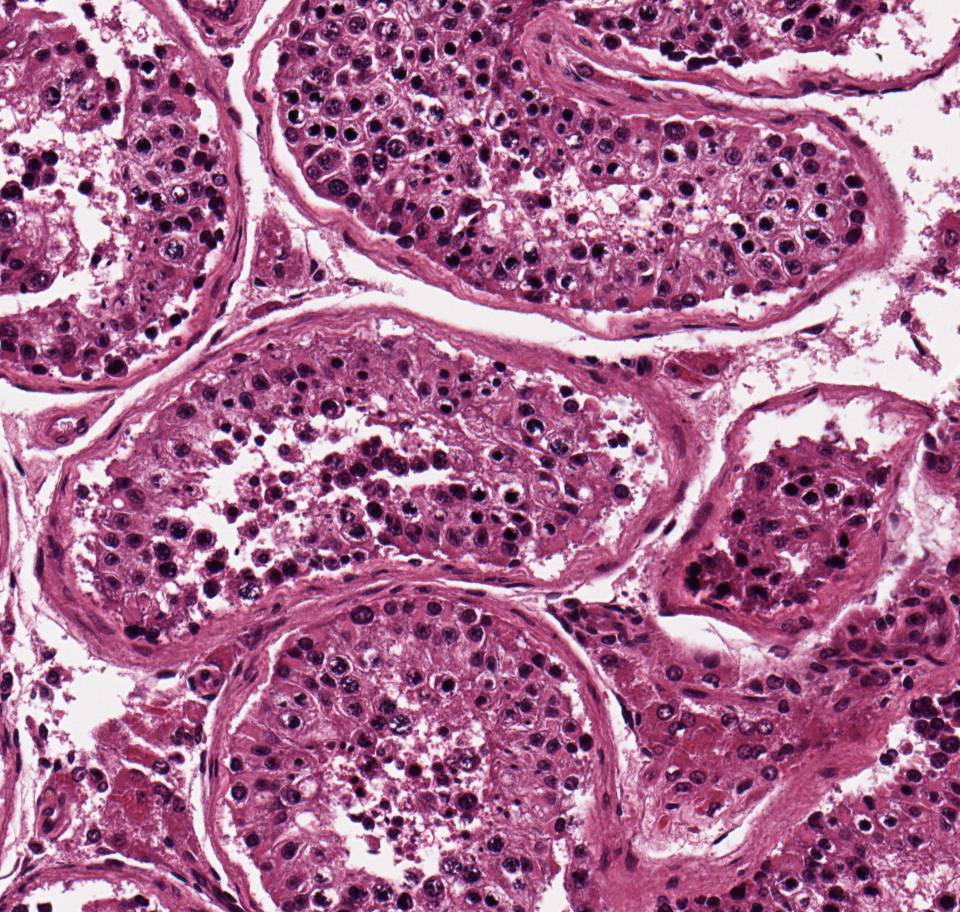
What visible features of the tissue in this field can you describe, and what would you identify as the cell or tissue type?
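Closely packed tubules in round and elongated profiles fill the field, separated by narrow strips. Their middle epithelial layers contain many large round cells whose nuclei show coarse, clumped dark chromatin. Small cells with dense, dark, round nuclei lie toward the lumens. The tissue is testis.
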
